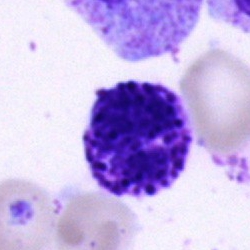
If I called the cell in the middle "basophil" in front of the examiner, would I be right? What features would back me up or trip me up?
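The granules settle it: they are large and distinct, not a fine dust, and they bulge at the margin, giving the round cell a knobbly edge.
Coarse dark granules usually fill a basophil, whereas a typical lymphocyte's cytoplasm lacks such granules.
So yes, basophil fits, and lymphocyte doesn't. No nucleolus can be seen, by the way.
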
